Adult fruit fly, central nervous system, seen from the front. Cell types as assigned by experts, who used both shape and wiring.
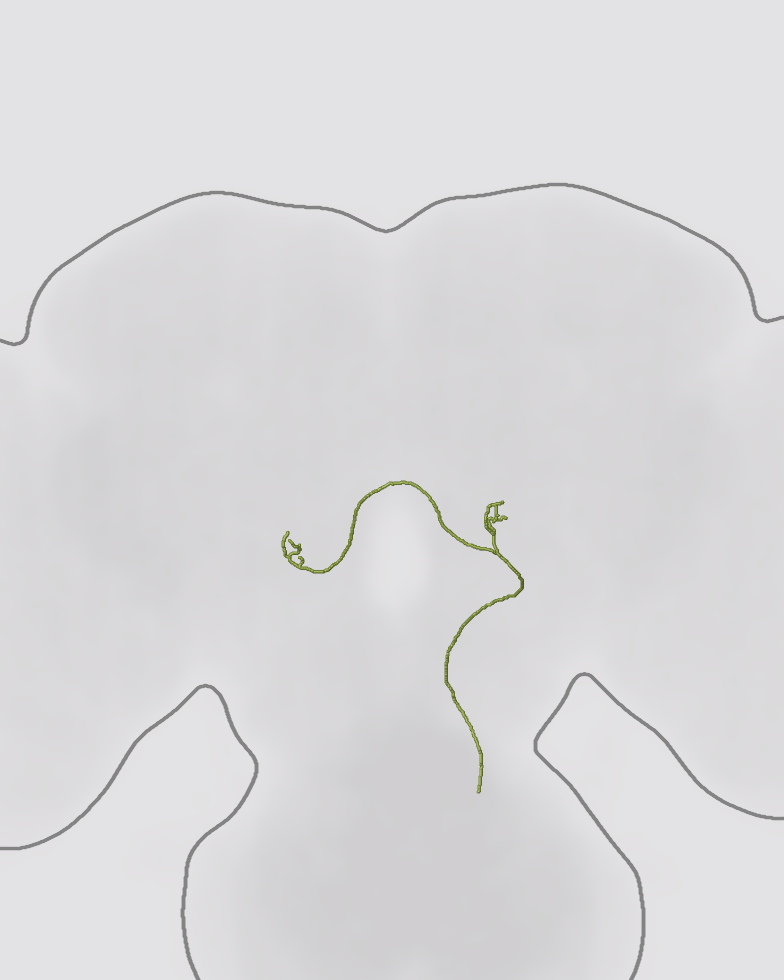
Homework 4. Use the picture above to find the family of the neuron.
class olfactory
